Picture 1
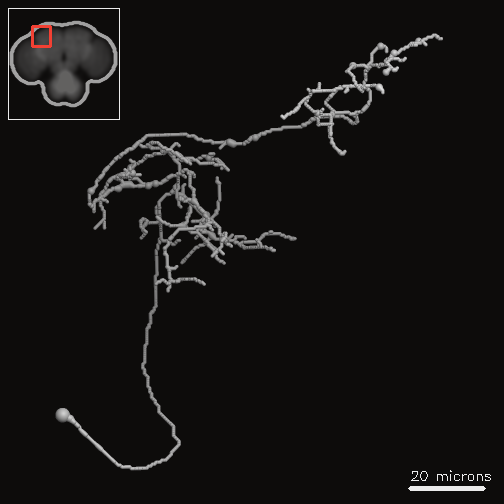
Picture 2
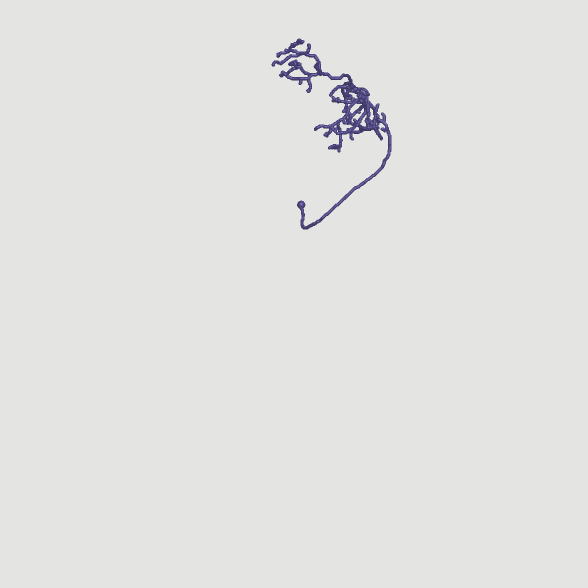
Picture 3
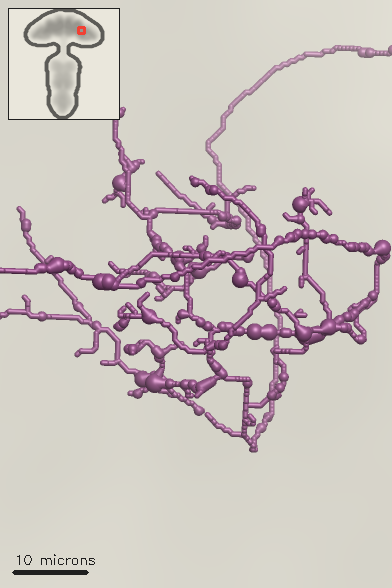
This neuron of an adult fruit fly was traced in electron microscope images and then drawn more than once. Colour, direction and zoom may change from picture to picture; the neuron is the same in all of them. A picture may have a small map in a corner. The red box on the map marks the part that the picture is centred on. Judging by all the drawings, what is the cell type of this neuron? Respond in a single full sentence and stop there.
The cell type to which this neuron belongs is CB2927.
